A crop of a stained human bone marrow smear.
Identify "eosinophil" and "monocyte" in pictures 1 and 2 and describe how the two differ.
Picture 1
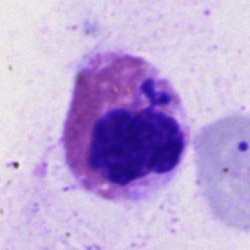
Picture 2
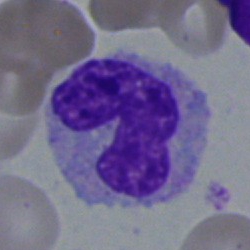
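The first picture shows an eosinophil, and the second a monocyte. In the eosinophil the nucleus is an irregular, lobulated mass set in the lower right part of the cell.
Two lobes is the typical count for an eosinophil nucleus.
The monocyte nucleus instead curves into a kidney-like shape, with a deep notch opening toward the lower left.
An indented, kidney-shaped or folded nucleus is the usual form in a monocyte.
The chromatin differs as well: very dark and densely stained in the eosinophil, dark purple and clumped with scattered paler spots in the monocyte.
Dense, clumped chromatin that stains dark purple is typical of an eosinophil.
Neither nucleus shows nucleoli. The monocyte has a roughly round outline with a finely uneven edge, and its cytoplasm is abundant and pale blue-grey. Beside the eosinophil lies a pale grey rounded cell, partly cut off by the right edge of the picture. The second picture is slightly soft in focus.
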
